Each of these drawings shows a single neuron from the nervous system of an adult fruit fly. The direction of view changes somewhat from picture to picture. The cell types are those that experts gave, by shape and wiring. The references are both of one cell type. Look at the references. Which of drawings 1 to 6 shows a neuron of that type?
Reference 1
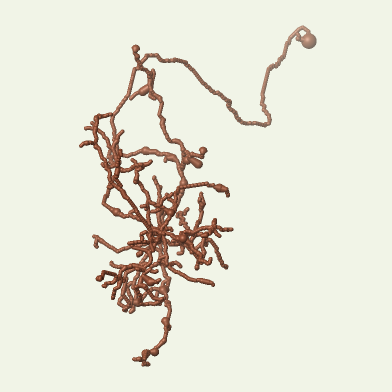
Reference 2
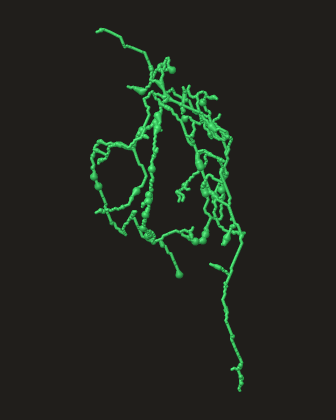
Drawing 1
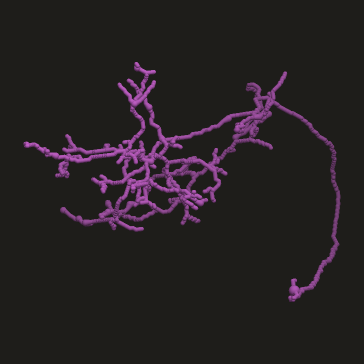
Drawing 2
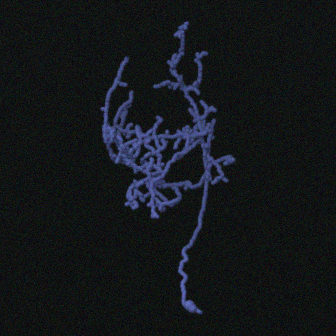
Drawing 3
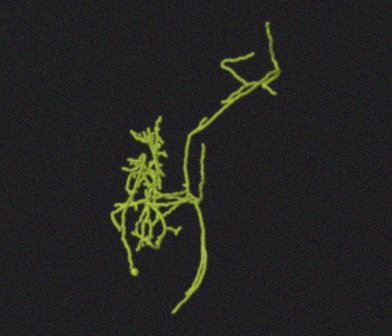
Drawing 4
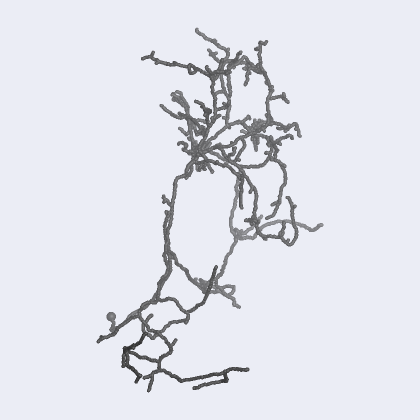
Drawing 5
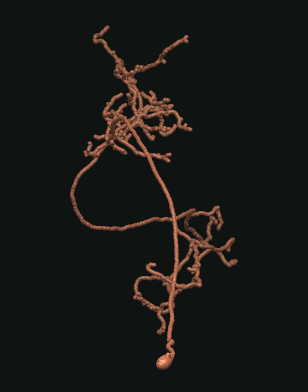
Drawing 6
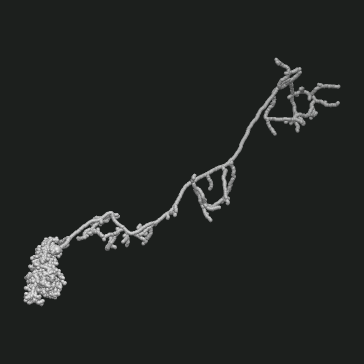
1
